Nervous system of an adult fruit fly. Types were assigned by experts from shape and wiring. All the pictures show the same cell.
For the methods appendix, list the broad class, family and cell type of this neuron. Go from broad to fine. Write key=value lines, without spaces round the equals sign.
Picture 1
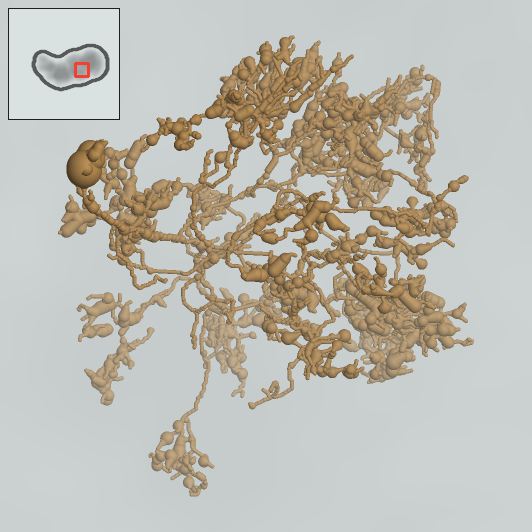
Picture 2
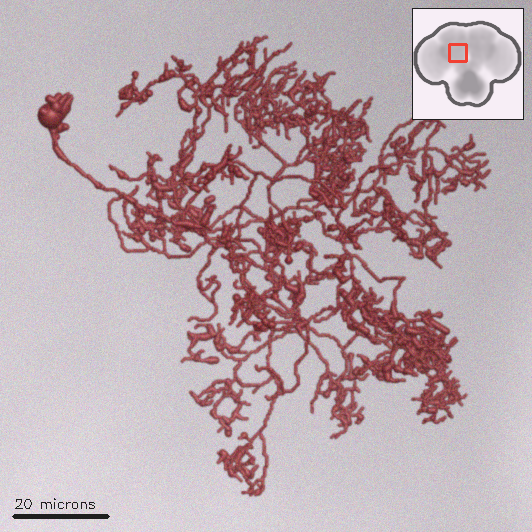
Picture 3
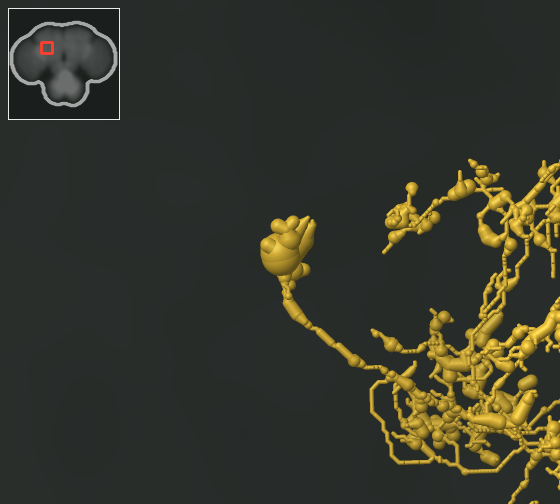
broad_class=central-brain intrinsic neuron
family=hemilineage ALl1_dorsal
cell_type=lLN2P_c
